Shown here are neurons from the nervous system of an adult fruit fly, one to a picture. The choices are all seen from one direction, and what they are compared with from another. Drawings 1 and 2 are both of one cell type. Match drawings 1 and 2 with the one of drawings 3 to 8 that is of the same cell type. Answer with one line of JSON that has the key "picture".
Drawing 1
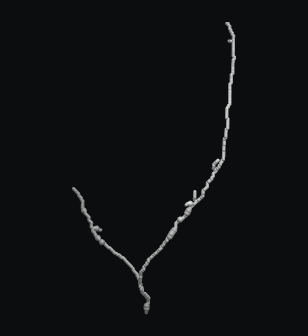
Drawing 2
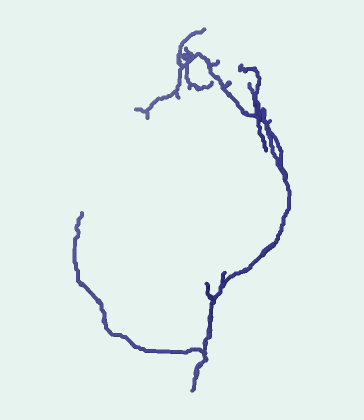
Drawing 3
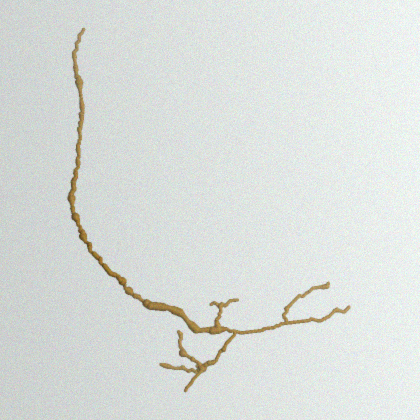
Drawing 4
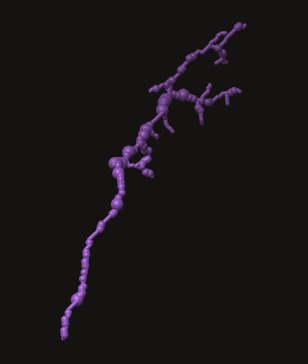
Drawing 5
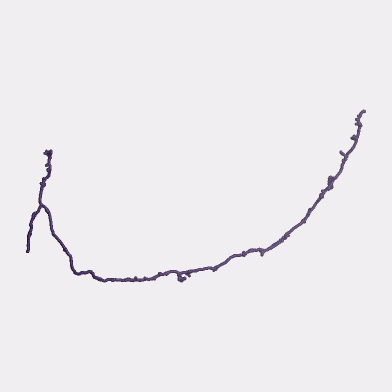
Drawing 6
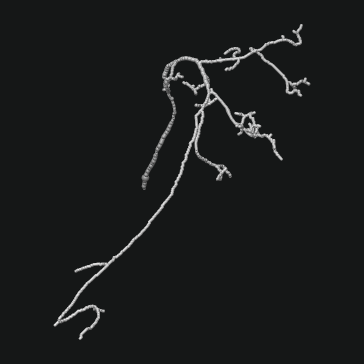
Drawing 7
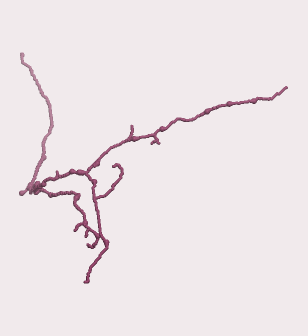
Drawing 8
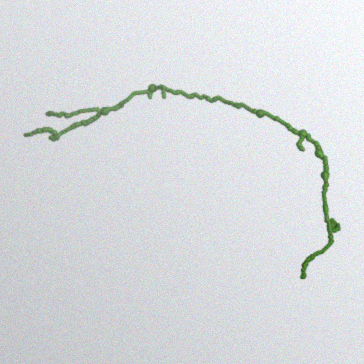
{"picture": 5}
